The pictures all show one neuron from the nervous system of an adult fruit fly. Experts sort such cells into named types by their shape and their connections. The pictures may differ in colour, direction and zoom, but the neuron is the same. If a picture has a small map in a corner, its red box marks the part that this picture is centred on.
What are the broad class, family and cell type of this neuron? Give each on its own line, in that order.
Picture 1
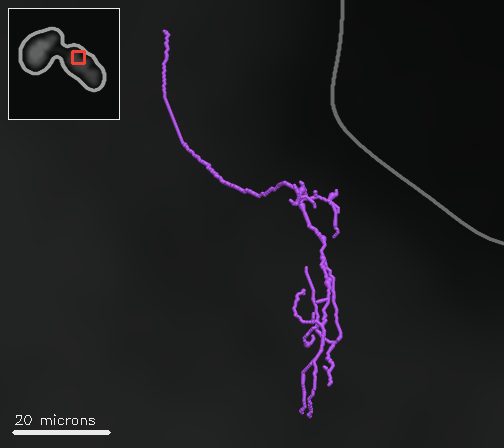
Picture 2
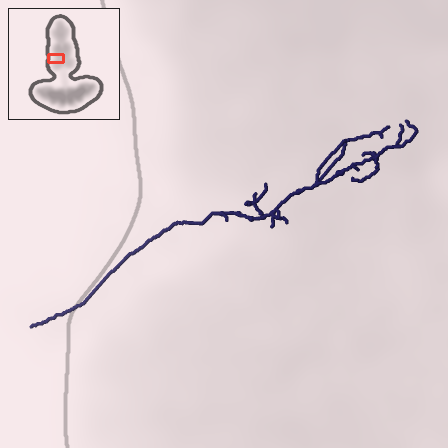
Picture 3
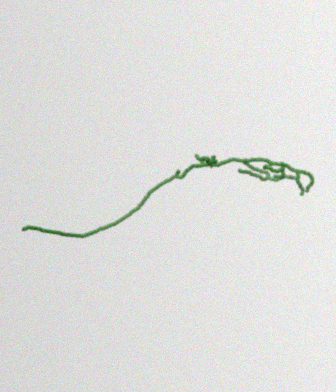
sensory neuron entering the nerve cord
class gustatory
WG3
